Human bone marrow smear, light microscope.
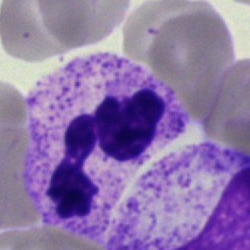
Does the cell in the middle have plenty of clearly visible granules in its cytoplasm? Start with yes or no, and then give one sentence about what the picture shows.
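Yes. Purple-violet granules are scattered throughout the cytoplasm.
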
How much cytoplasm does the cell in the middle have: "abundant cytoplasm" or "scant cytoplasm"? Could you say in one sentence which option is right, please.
This cell holds plenty of cytoplasm around the nucleus.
